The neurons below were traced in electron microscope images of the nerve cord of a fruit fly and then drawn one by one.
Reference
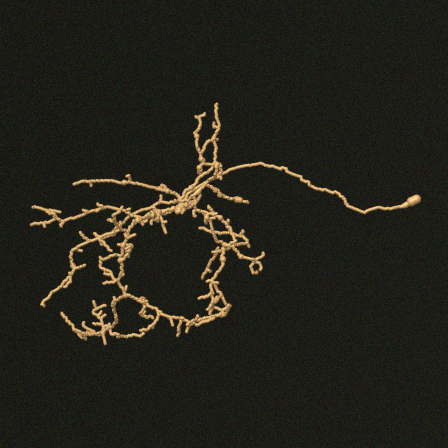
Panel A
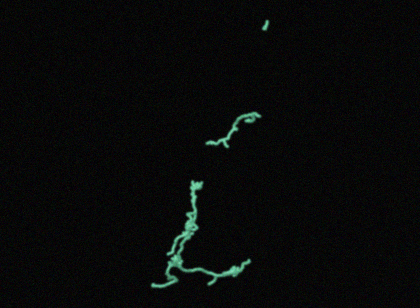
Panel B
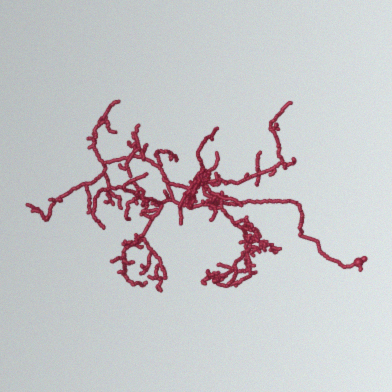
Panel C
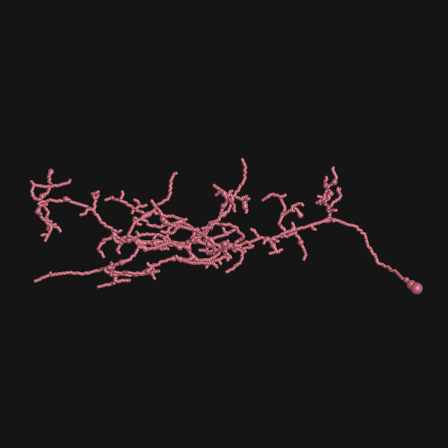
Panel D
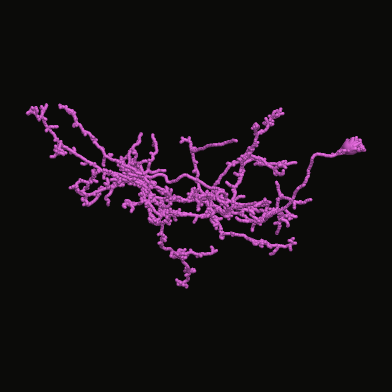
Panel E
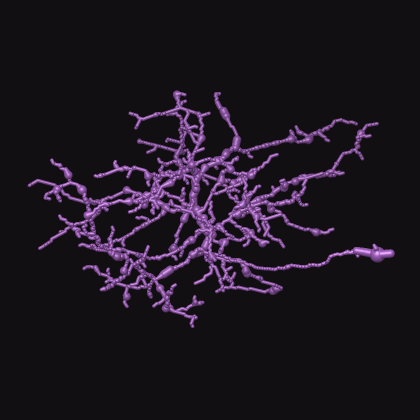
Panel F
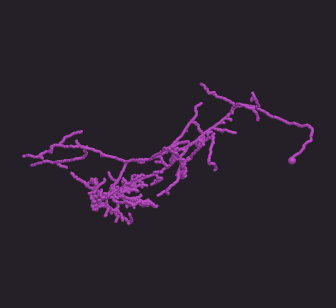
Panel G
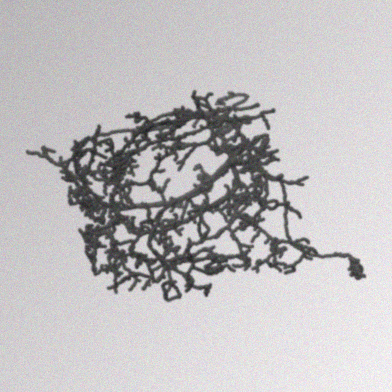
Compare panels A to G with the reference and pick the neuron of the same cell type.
Panel B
